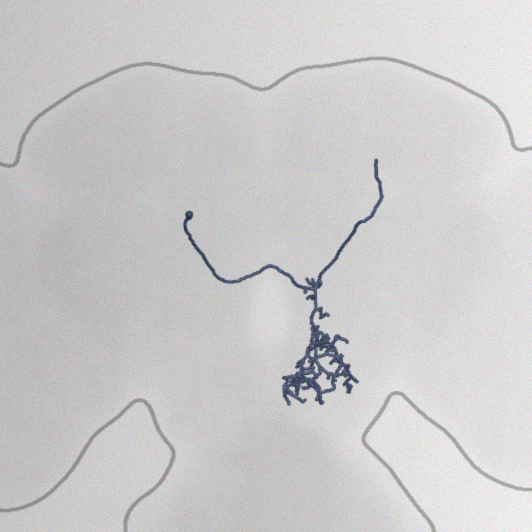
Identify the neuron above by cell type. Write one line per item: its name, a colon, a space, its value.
cell type: mAL_m10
